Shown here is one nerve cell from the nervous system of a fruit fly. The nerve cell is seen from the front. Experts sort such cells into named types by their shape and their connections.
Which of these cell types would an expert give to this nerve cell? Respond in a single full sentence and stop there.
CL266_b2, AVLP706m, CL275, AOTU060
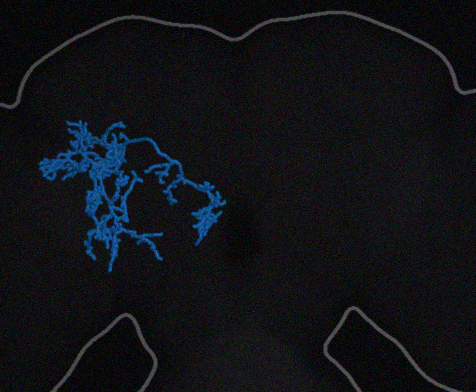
The cell type carried by this nerve cell is AVLP706m.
